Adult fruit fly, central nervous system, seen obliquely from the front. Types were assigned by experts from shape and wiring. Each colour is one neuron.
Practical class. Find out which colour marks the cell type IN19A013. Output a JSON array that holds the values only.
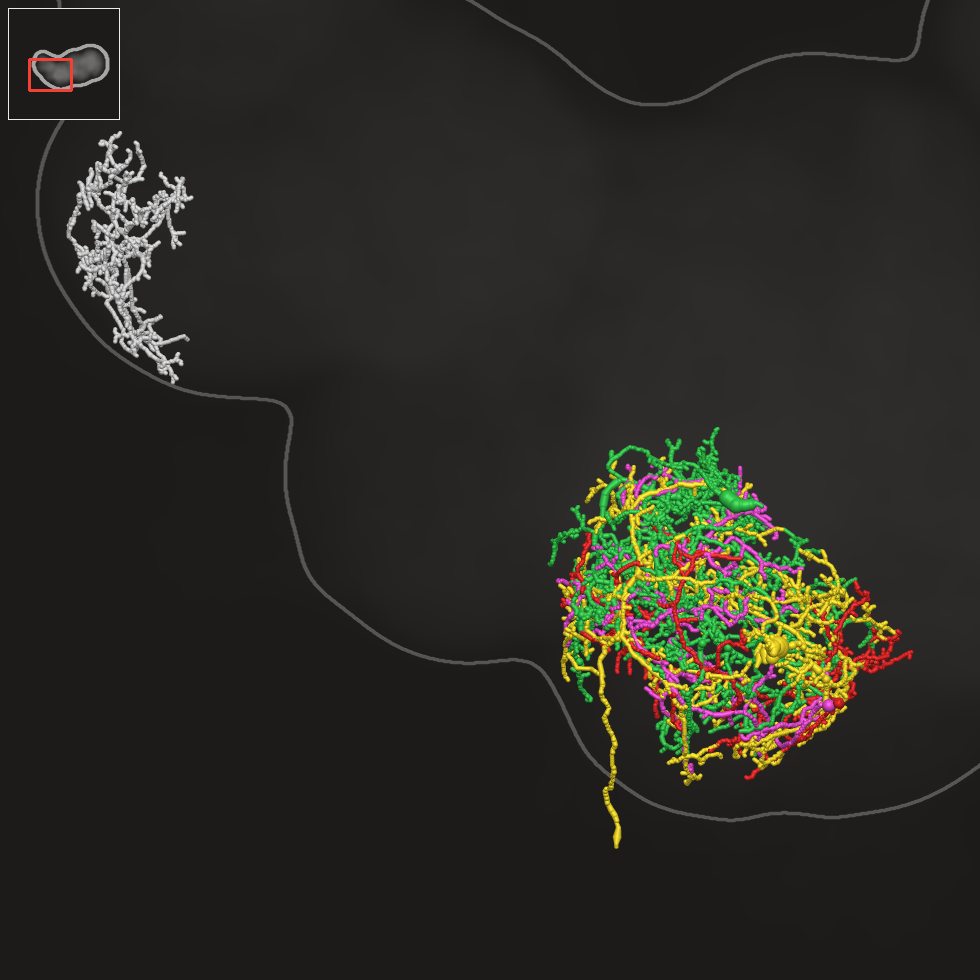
["green"]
